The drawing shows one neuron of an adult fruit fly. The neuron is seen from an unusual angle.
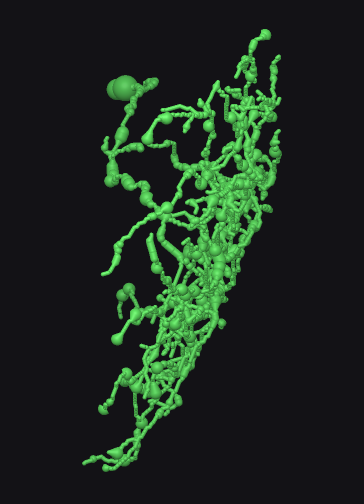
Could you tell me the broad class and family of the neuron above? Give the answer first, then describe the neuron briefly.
It is an optic-lobe intrinsic neuron. Its family is Li. Dozens of branch ends can be seen. As drawn here it is taller than it is wide.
